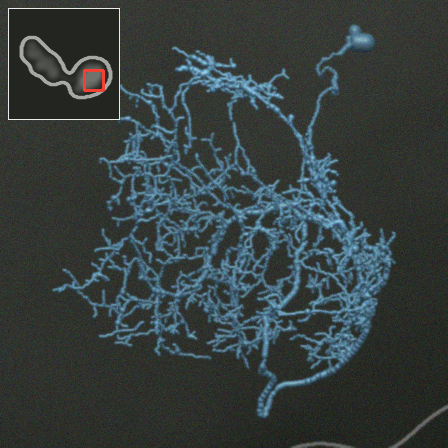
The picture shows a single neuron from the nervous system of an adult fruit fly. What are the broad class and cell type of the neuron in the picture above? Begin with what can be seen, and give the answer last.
Its cell body lies at the upper right of the picture. More than a hundred branch ends can be seen. Its broad class is central-brain intrinsic neuron. It is of cell type AVLP081.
